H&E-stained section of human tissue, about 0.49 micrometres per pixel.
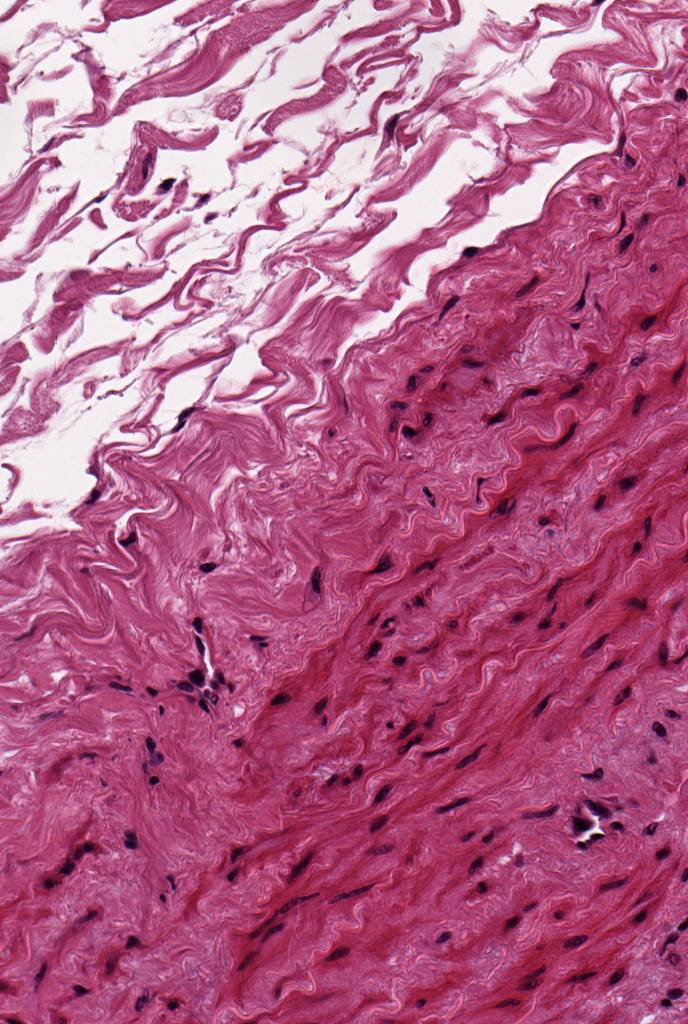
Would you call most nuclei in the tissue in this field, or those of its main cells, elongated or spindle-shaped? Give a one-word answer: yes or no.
Yes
